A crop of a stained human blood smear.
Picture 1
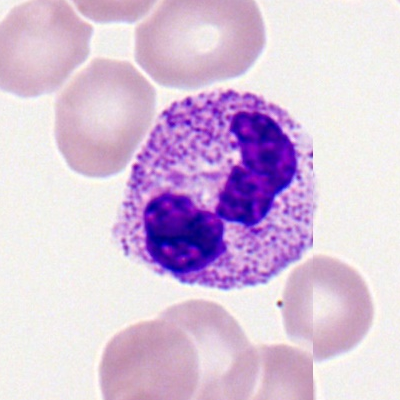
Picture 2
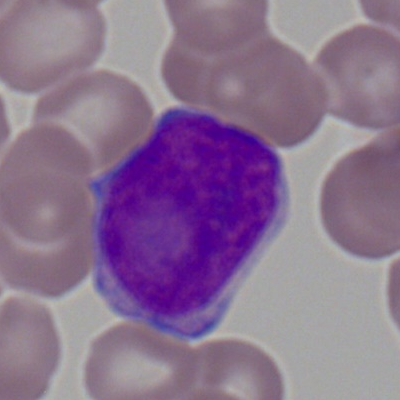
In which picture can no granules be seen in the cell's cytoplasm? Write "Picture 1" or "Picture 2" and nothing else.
Picture 2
